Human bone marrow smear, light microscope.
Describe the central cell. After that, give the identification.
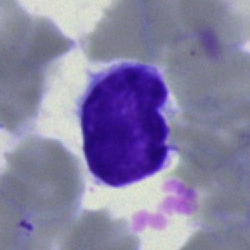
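Looking at this cell, I see the nucleus taking up nearly all of it, so only a very scant rim of cytoplasm is left. I can't make out any distinct nucleolus. Where the thin rim does show, it is pale bluish-grey, and I find no granules in it. This is a lymphocyte.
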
